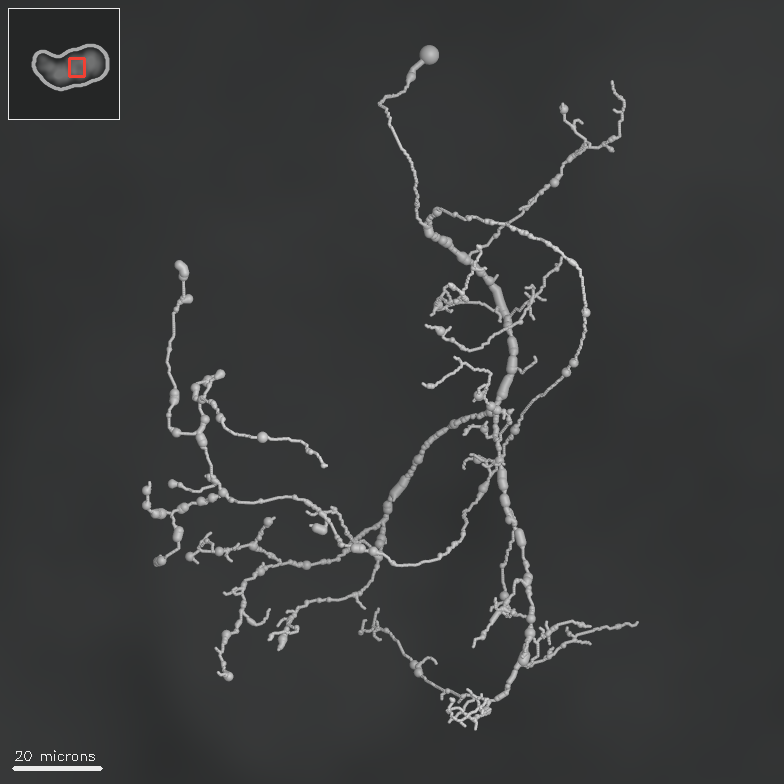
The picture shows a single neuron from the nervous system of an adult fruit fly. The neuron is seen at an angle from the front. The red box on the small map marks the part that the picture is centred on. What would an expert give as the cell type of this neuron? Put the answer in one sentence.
The cell type is CB1222.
